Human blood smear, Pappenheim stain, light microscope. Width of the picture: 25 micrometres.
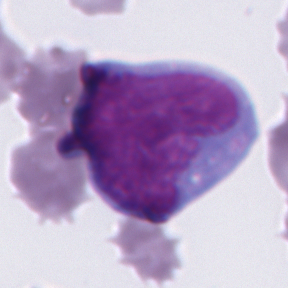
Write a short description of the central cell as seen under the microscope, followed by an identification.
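A small dark knob projects from the left edge of the cell. The cell measures about 18 by 15 micrometres, and the nucleus occupies about 70% of its area. The nucleus is displaced toward the left, so most of the cytoplasm lies on the right side. The cytoplasm is pale blue. One small clear spot lies in the cytoplasm at the lower right. This cell is a myeloblast.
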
